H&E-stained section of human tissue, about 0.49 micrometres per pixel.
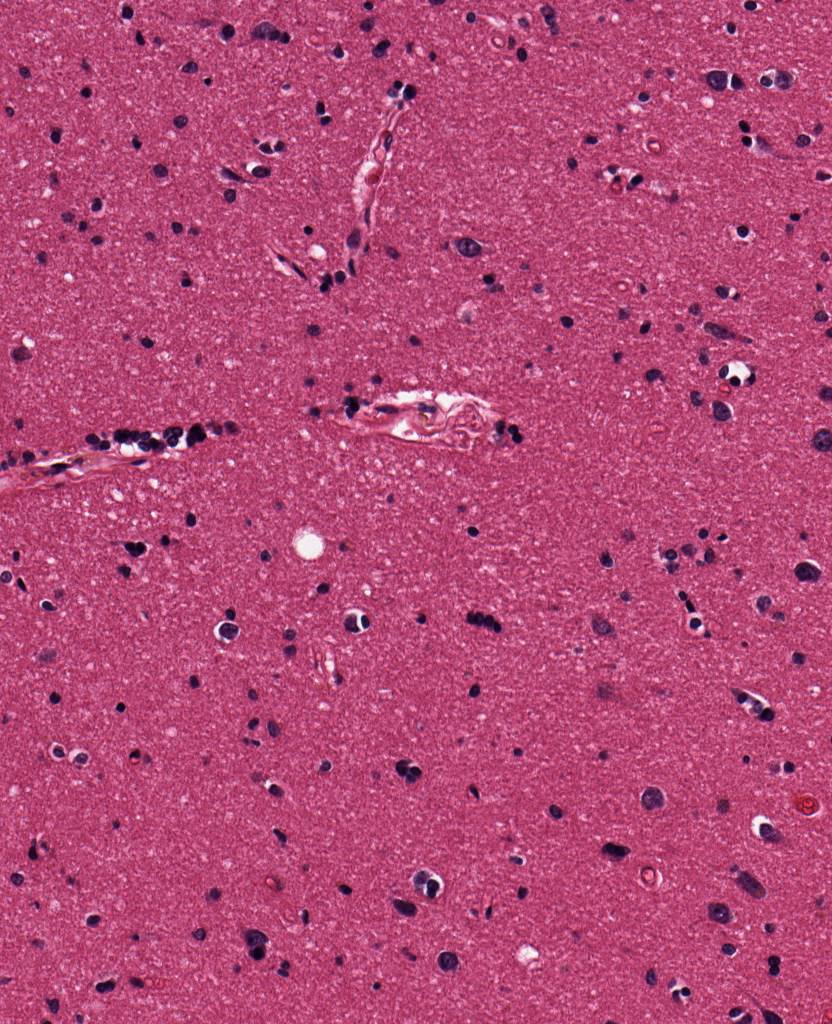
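Cerebral cortex. Finely granular pink neuropil fills the field, with cells scattered singly and no organised units. Most nuclei are small, round and dark. Thin-walled small vessels cross the upper half; at left middle a roughly horizontal small vessel has crowded dark nuclei along its wall.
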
